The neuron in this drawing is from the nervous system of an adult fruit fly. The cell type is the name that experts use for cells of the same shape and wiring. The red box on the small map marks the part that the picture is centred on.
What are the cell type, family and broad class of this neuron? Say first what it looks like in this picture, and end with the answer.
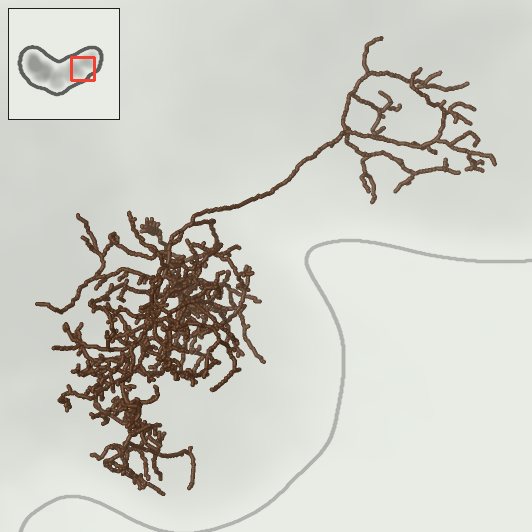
In this view it is about as wide as it is tall. Its cell type is IN03B028. Its family is hemilineage 03B. Its broad class is nerve-cord intrinsic neuron.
